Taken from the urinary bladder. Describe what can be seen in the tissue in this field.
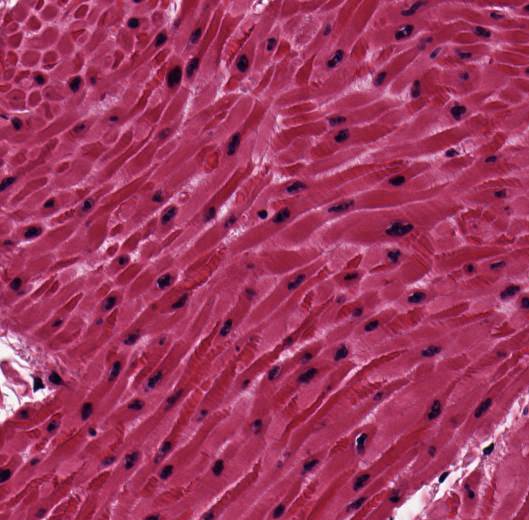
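Closely packed muscle fibres fill nearly the whole field, running diagonally across it. Many of them branch and join neighbouring fibres. Thin pale strands of stroma are all that separate them. In the upper left corner the fibres are cut across, giving rounded profiles.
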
